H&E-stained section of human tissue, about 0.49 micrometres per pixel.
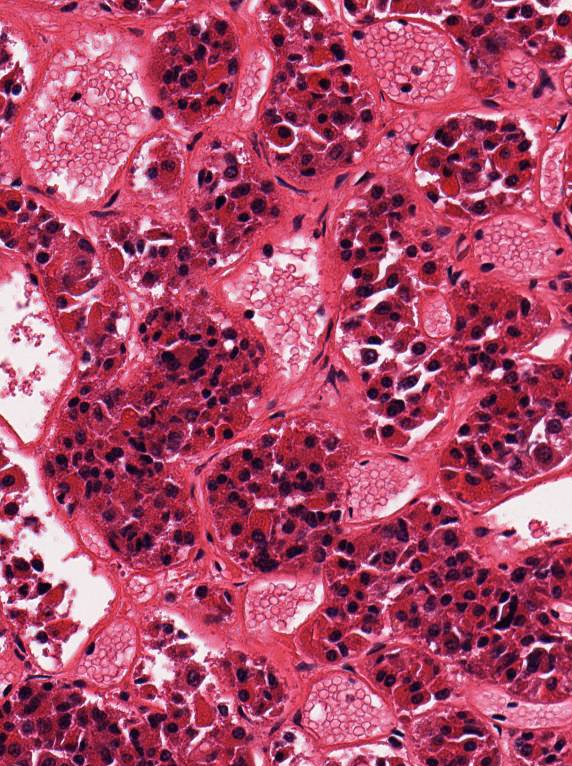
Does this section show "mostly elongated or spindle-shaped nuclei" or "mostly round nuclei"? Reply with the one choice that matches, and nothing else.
Mostly round nuclei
